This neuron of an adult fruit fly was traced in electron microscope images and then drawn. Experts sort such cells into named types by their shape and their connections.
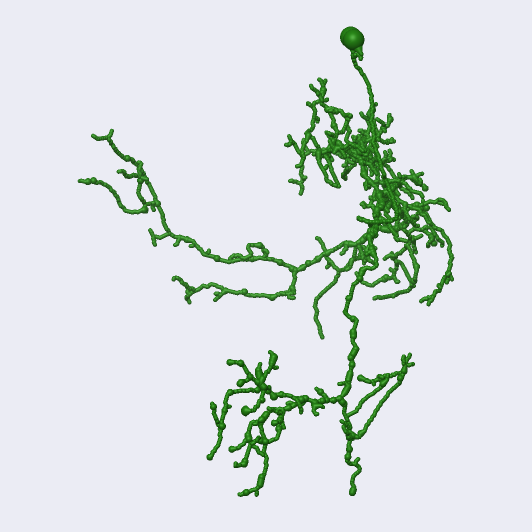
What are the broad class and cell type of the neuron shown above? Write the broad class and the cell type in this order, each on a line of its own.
central-brain intrinsic neuron
GNG205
